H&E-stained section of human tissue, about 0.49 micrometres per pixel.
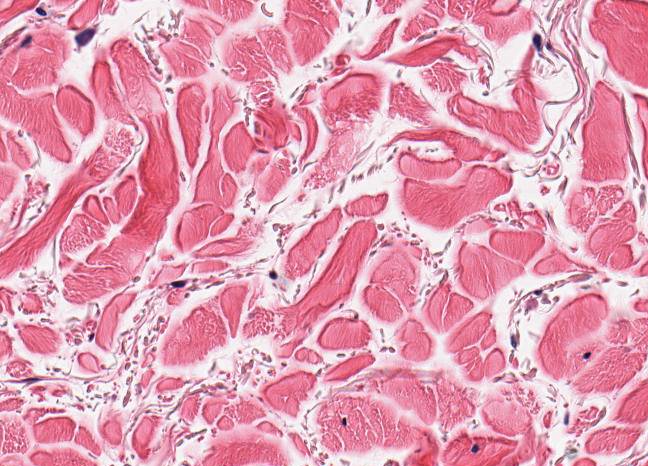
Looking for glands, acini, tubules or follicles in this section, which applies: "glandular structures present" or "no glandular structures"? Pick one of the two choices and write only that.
No glandular structures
